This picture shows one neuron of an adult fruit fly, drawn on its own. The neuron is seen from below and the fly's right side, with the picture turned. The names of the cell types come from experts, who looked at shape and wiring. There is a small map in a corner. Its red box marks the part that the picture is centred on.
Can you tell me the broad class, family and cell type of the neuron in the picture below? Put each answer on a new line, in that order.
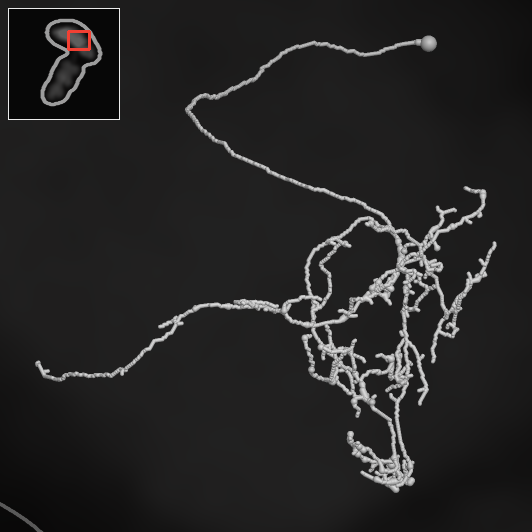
central-brain intrinsic neuron
hemilineage WEDd1
SAD003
